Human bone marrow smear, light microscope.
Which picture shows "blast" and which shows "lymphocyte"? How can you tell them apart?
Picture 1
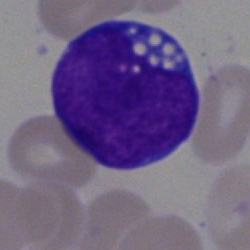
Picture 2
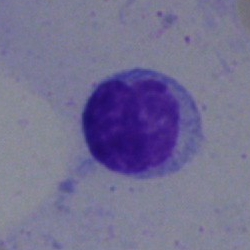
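Picture 1: blast. Picture 2: lymphocyte. Both: smooth, roughly round outline; nucleus filling most of the cell.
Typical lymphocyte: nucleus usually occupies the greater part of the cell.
Blast nucleus large; lymphocyte nucleus off-centre towards the left. Chromatin: blast finely textured, no coarse clumps; lymphocyte dark purple, coarsely clumped, paler patches between clumps.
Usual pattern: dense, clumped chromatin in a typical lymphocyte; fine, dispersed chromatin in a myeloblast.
Cytoplasm: blast deep blue, narrow rim around the nucleus; lymphocyte thin pale blue-grey rim, widest on the right, no granules visible. Blast: several clear round vacuoles clustered in the upper right. Picture 2 slightly soft in focus.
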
